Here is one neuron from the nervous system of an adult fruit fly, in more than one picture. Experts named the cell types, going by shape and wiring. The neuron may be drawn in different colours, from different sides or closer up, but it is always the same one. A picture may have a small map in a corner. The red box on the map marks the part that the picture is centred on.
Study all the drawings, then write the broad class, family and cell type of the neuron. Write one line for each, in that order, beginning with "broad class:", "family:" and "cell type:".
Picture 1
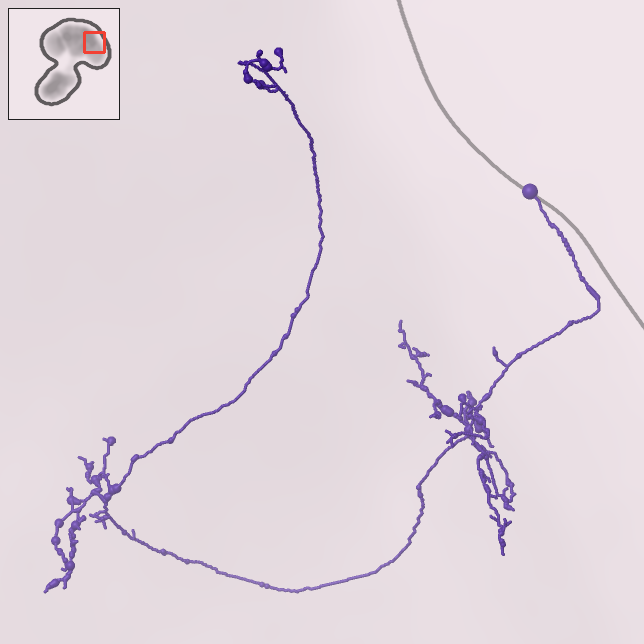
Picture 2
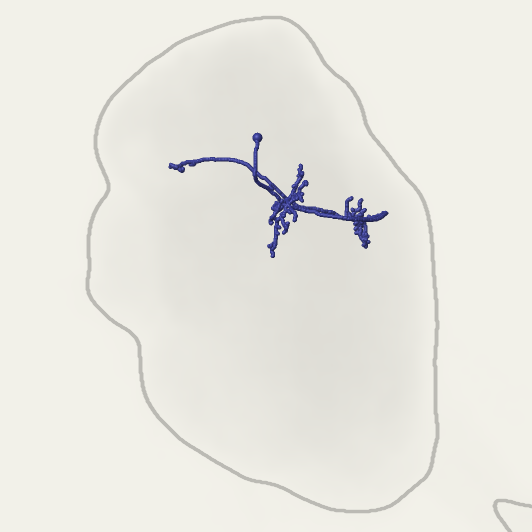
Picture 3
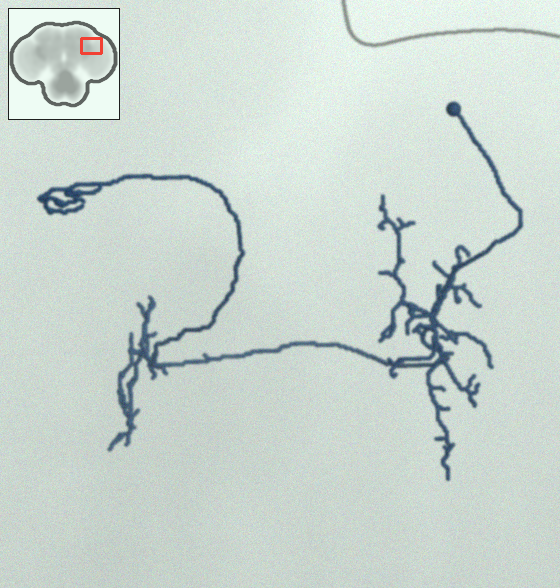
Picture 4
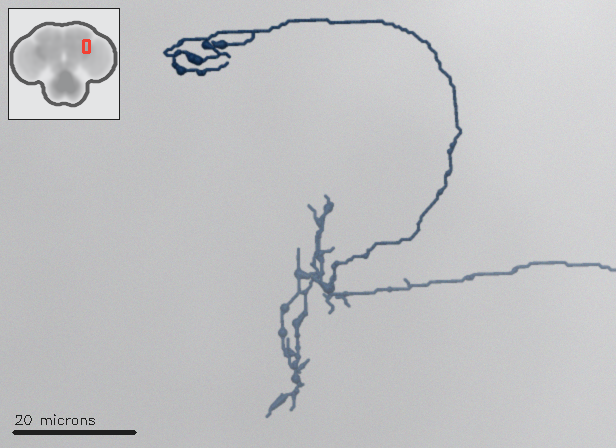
broad class: visual projection neuron
family: MeTu
cell type: MeTu4c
